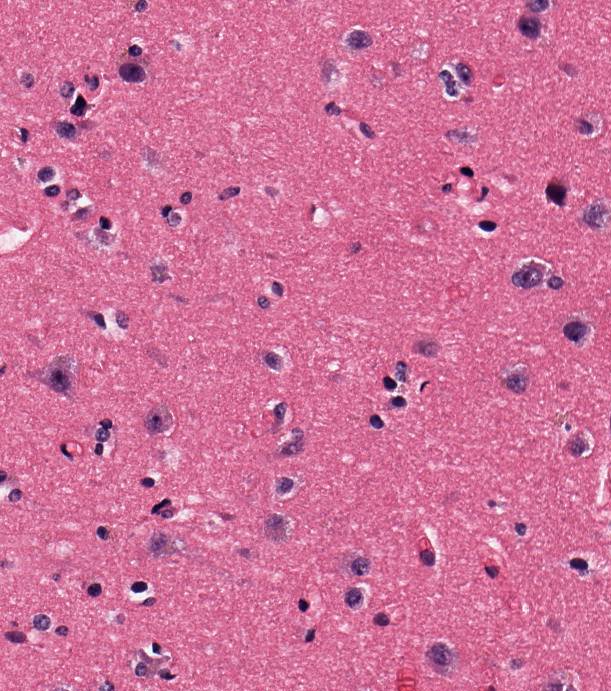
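Cerebral cortex, haematoxylin and eosin section. A finely granular, evenly pink matrix fills the field without organised layering of cells. Cells are scattered singly and in small clusters, not in sheets or rows. Numerous small, round, densely dark nuclei are present, several grouped closely around larger cells with pale nuclei. No epithelium, glands or fat cells appear.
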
